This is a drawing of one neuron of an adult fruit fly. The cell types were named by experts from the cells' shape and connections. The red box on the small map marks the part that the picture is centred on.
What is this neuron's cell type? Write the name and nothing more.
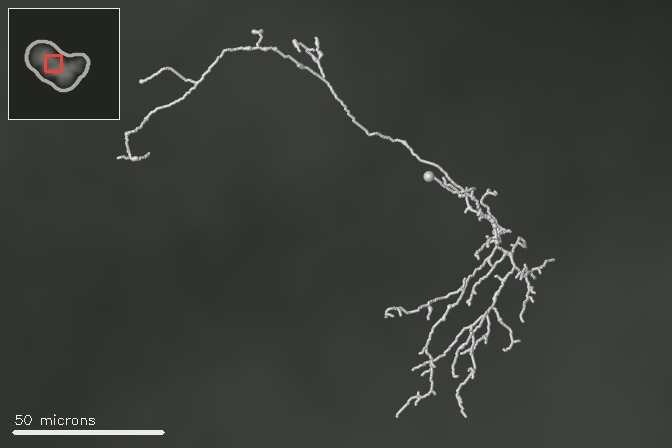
CB1805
